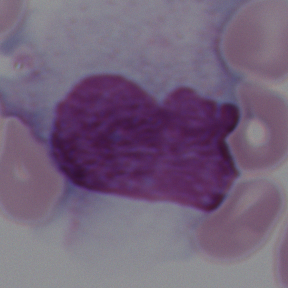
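Monocyte, the cell in the middle. The nucleus has an irregular, folded outline with a notch in its upper edge. Abundant pale greyish blue cytoplasm lies mostly above the nucleus, with fine, faint pinkish-purple granules scattered in it.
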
